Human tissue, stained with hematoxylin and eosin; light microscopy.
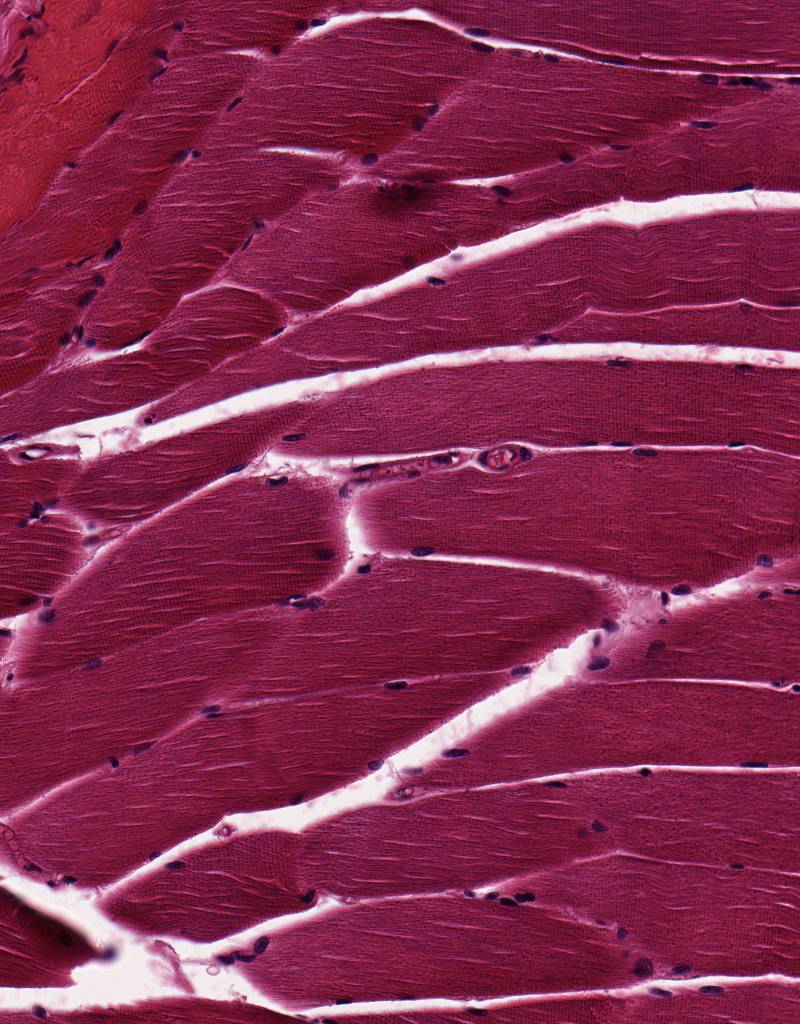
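Skeletal muscle: note the elongated dark nuclei at the fibre edges rather than the centres, and fine cross-striations across the deep pink cytoplasm. No fat cells lie between fibres. The white empty clefts separating many of them are a shrinkage artefact of processing.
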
